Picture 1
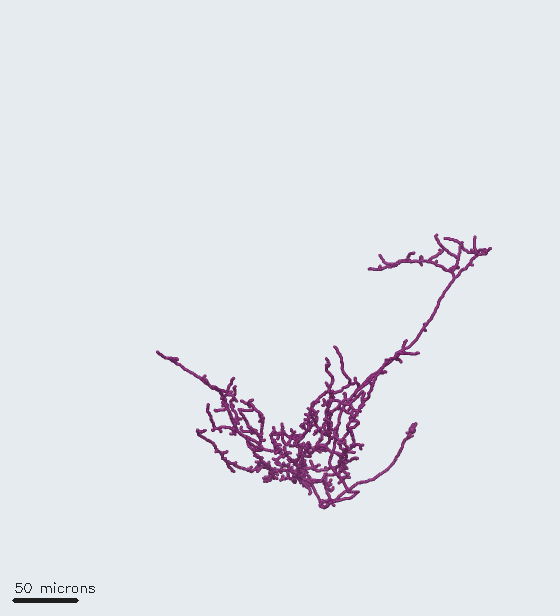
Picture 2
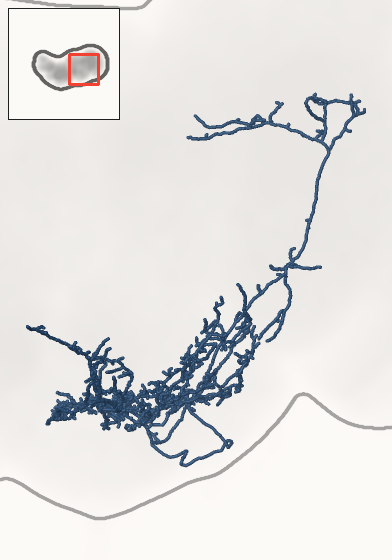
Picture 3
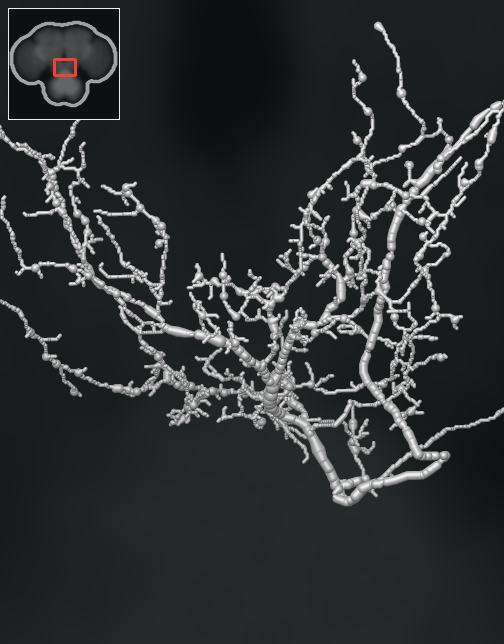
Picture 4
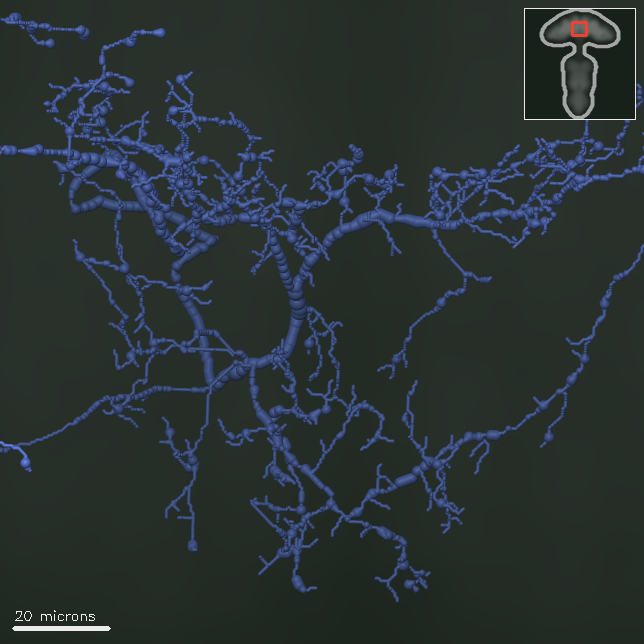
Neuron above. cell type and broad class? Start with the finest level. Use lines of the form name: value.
cell type: GNG509
broad class: central-brain intrinsic neuron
